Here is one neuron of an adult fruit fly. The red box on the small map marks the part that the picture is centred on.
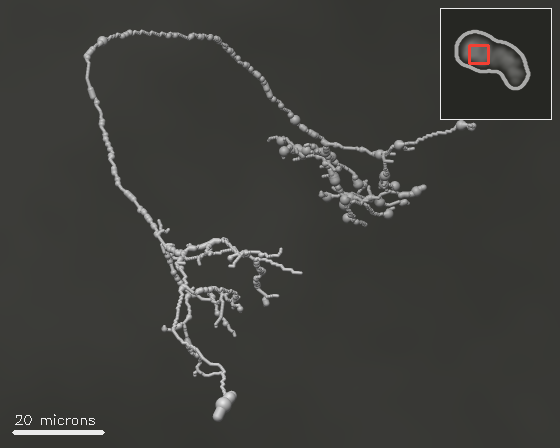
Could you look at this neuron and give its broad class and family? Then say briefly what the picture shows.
Its broad class is central-brain intrinsic neuron. Its family is hemilineage DM5_central. Its cell body lies at the bottom of the picture. By the scale bar it is about 85 microns wide in this view. The picture shows dozens of branch ends.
